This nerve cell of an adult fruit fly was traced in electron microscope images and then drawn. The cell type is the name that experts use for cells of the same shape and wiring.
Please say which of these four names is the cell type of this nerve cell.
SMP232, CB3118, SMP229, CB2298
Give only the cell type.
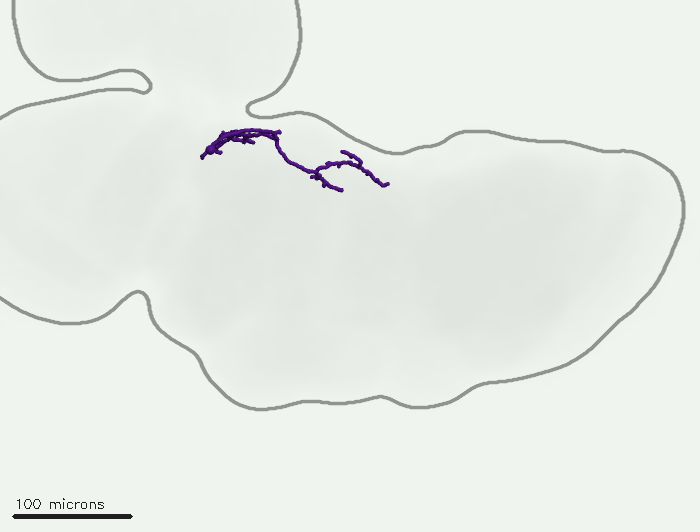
SMP232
